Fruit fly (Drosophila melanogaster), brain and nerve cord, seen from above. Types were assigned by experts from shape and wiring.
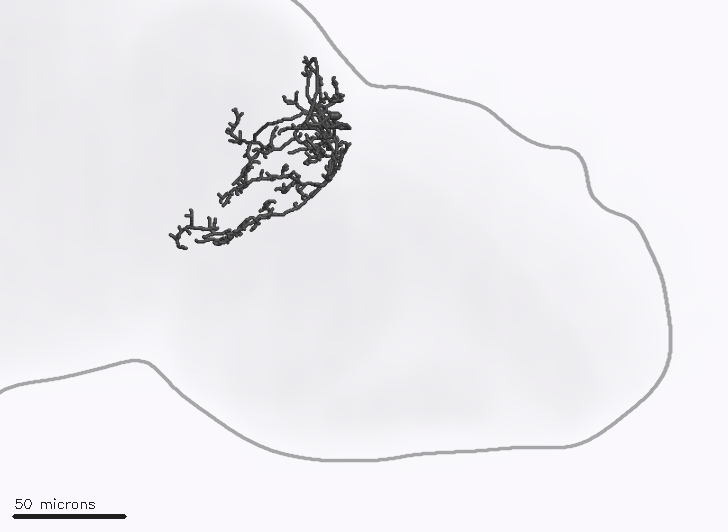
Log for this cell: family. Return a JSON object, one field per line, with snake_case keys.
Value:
{
 "family": "hemilineage VLPl4_anterior"
}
